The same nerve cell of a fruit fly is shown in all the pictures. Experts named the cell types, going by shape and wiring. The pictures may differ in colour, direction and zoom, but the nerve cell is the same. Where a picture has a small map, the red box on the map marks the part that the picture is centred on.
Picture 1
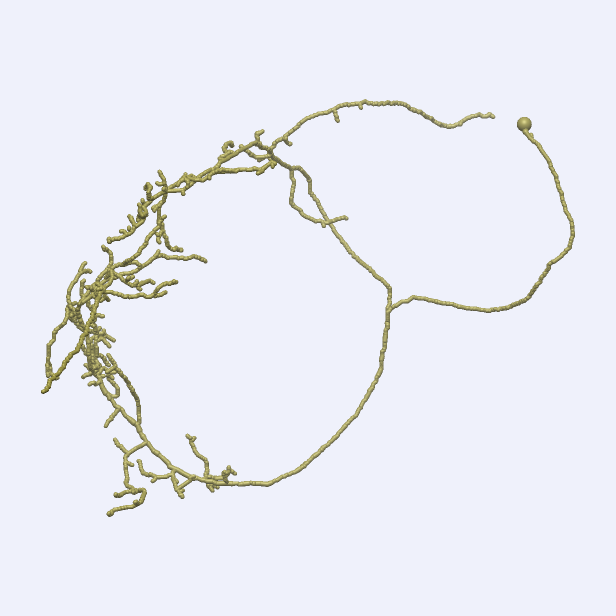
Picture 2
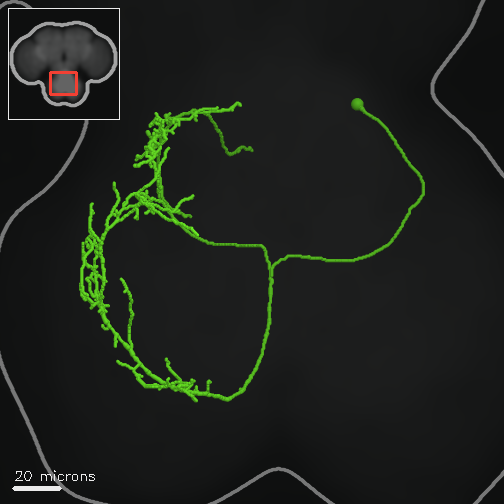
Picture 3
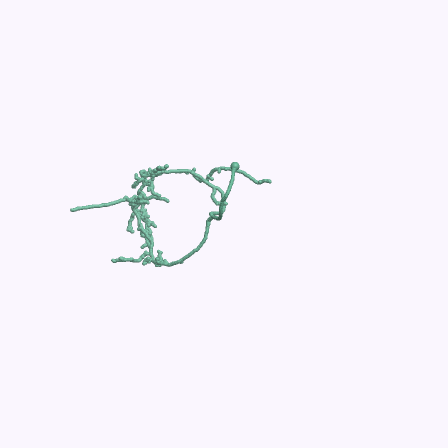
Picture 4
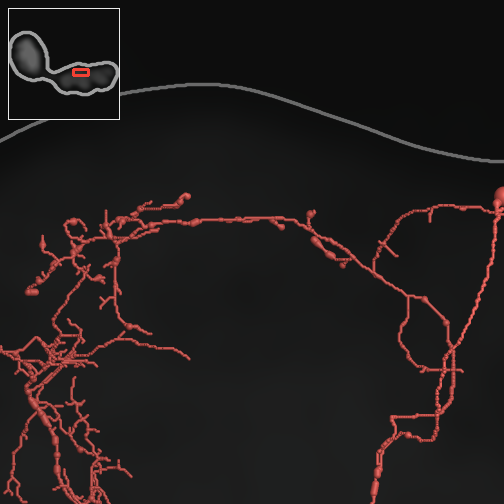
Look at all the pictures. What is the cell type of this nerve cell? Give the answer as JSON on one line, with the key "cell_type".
{"cell_type": "IN19B072"}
